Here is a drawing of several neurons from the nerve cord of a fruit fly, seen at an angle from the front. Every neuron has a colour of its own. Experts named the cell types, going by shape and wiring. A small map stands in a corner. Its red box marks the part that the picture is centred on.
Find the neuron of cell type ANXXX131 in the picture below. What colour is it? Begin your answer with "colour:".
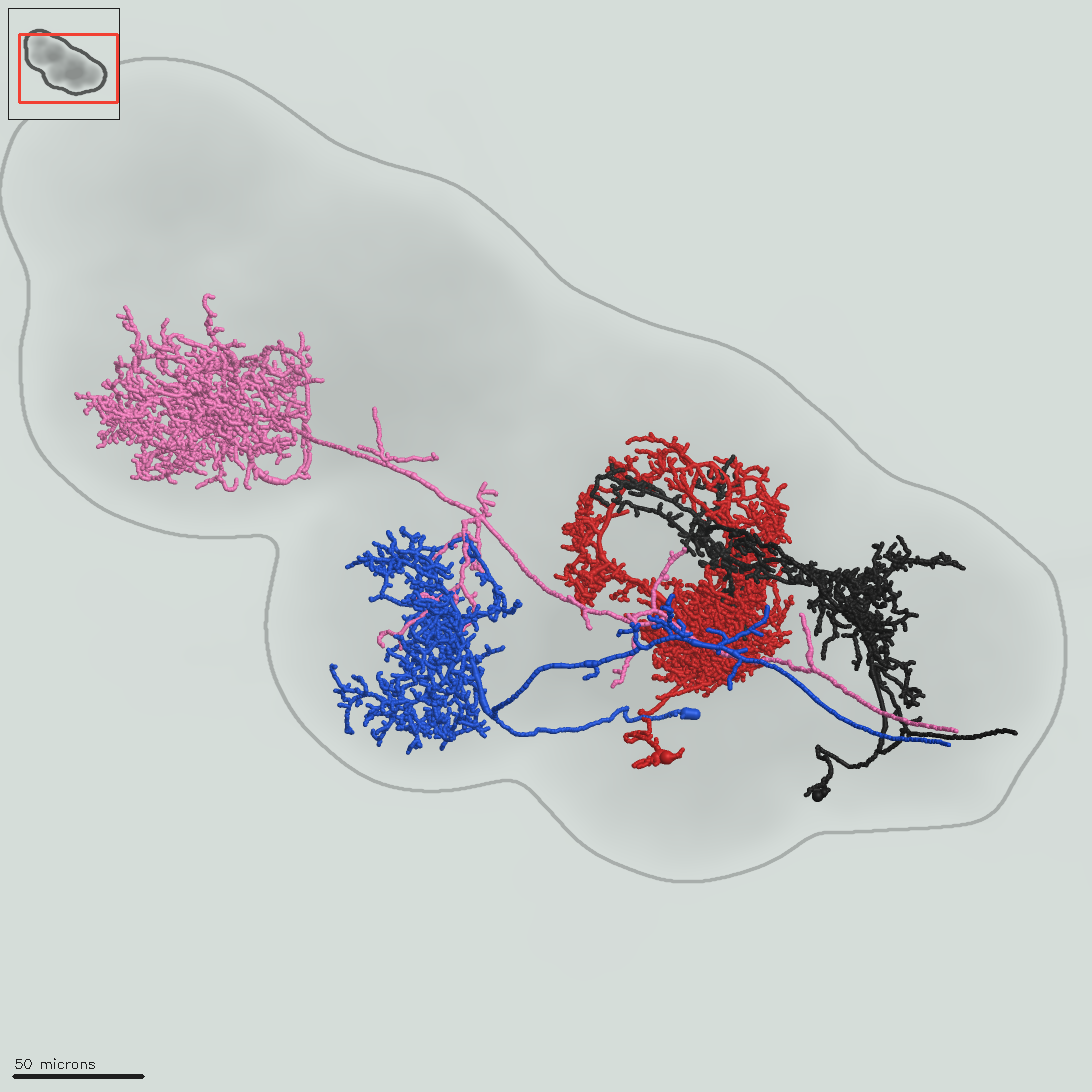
colour: black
